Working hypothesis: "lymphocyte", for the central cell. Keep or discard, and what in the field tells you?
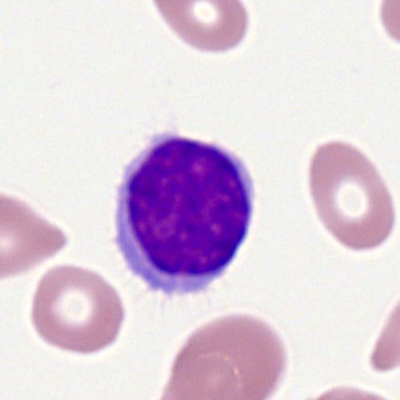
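The chromatin is dense and dark purple, with small paler patches between clumps, which favours lymphocyte.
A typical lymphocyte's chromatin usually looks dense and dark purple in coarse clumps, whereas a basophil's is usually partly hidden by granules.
The cytoplasm forms only a narrow rim around the nucleus, matching lymphocyte.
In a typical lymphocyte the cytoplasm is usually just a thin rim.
No granules are present, which counts against basophil.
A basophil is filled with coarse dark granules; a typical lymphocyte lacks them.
The cytoplasm is also pale blue without vacuoles, and fine hair-like projections stand out from the edge, most plainly along the lower border. Conclusion: lymphocyte.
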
